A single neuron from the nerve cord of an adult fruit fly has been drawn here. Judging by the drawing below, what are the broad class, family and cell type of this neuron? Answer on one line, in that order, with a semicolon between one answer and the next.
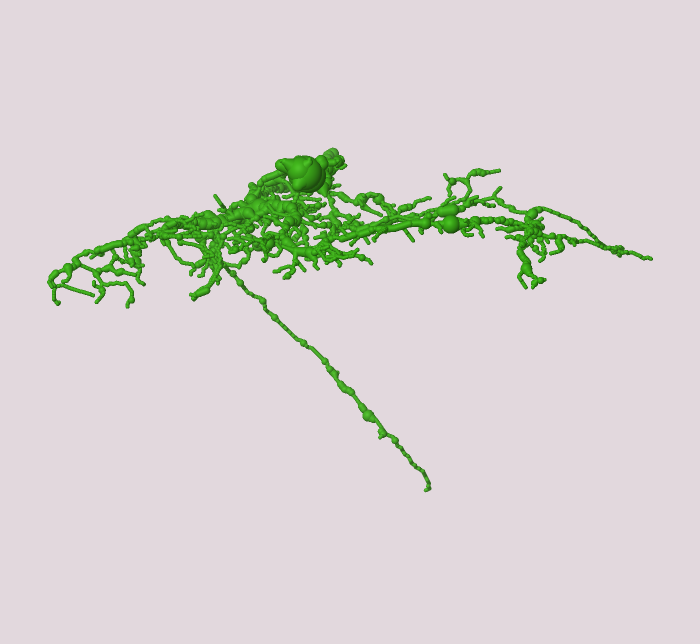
motor neuron of the nerve cord; MNad; MNad24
